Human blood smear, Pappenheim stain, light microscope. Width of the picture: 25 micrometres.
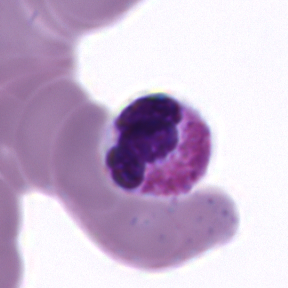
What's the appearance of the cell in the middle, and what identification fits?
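Starting with the outline, it is round and smooth, and the cell is about 10 micrometres across. Next, the nucleus lies against the left side of the cell, with the cytoplasm showing to its right. Its chromatin is dense and dark purple. Last, the cytoplasm is packed with coarse pink-red granules. The cell is an eosinophil.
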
